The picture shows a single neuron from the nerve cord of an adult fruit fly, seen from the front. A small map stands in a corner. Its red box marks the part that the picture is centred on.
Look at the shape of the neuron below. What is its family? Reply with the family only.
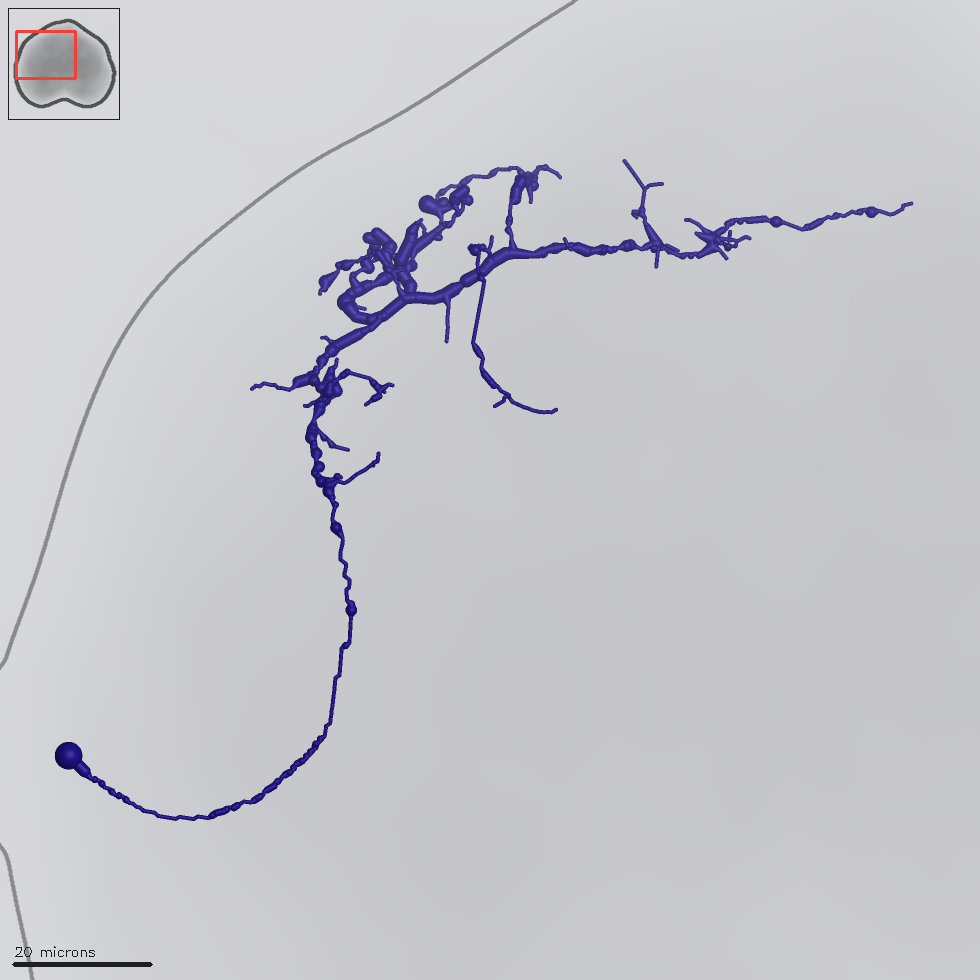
hemilineage 03B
